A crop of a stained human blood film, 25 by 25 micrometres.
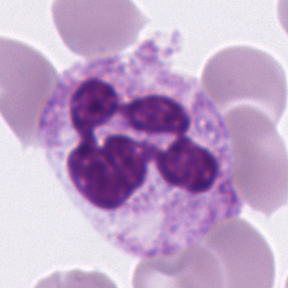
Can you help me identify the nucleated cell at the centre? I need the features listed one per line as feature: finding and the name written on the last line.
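Nucleus: divided into four separate lobes
Lobe links: thin strands of nuclear material
Cytoplasm: wide pale pinkish-lilac rim around the nucleus
Granules: fine, small, pinkish-lilac, filling the cytoplasm
Name: segmented neutrophil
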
